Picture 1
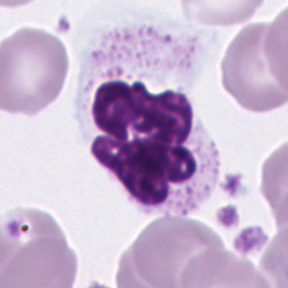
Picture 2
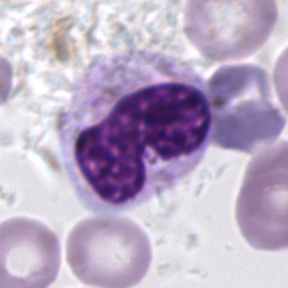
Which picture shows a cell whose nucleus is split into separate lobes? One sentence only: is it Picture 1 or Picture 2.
In picture 1, the cell has a nucleus made up of separate segments.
